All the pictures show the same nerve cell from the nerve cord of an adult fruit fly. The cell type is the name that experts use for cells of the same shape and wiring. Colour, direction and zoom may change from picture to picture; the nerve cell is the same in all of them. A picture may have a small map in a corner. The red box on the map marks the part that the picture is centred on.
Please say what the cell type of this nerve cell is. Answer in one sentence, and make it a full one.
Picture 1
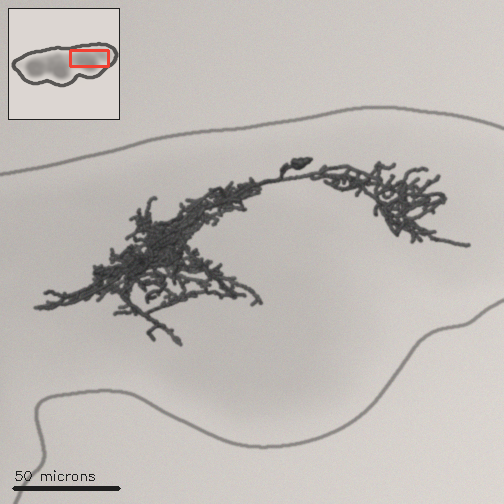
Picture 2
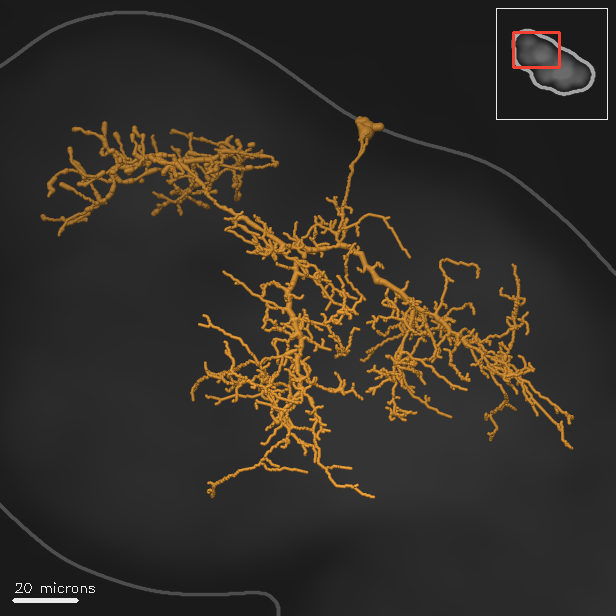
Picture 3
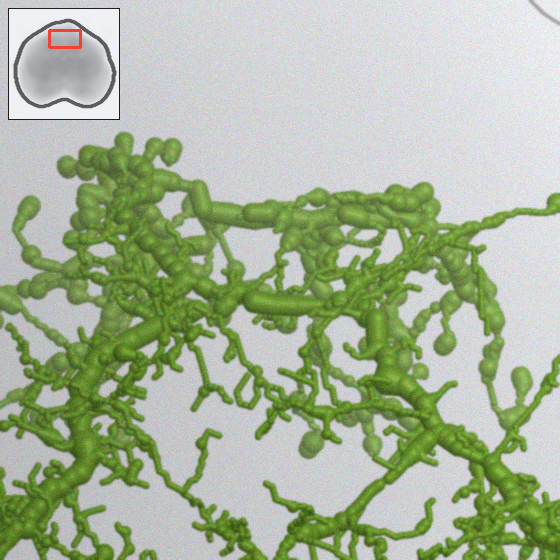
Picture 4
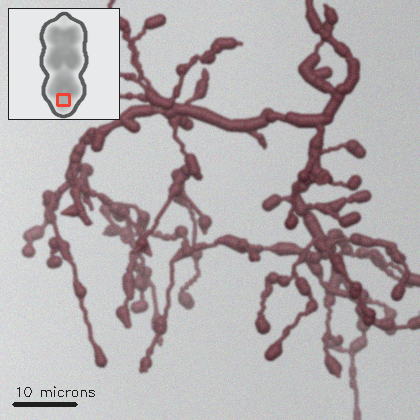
The nerve cell has INXXX111 as its cell type.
